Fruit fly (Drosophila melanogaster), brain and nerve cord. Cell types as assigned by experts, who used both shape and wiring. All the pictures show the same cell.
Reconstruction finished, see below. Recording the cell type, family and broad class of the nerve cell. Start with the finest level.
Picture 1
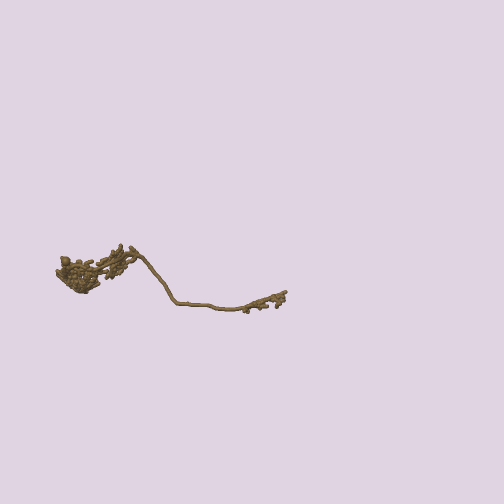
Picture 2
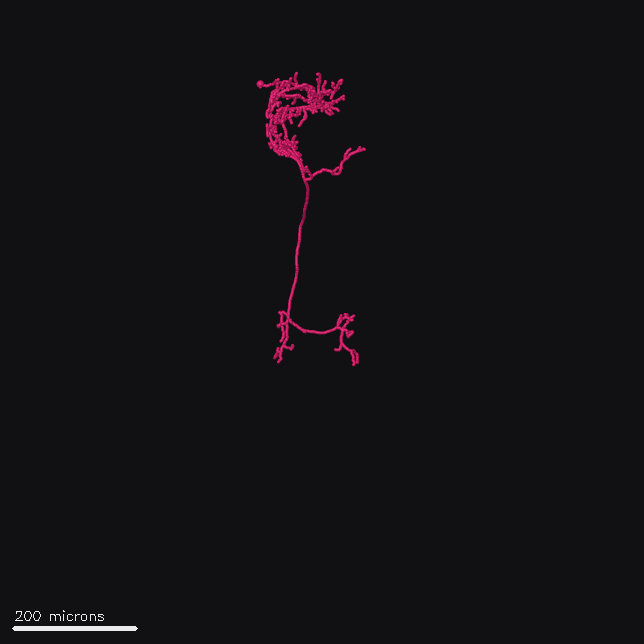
DNge002; DNge; descending neuron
